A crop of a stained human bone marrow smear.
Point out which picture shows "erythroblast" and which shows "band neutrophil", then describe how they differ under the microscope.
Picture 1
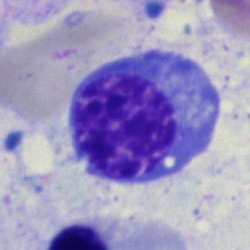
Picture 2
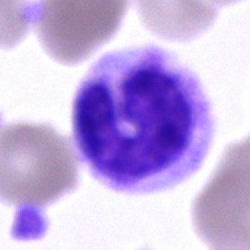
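The erythroblast is in picture 1; picture 2 holds the band neutrophil. Their outlines already differ a little: the erythroblast is a smooth oval, while the band neutrophil is round. In the band neutrophil the nucleus is folded, with a small pale cleft near its centre, and its chromatin stains dark purple and looks dense and clumped.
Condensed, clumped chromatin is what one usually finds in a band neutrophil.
The erythroblast, for its part, shows no nucleolus in its nucleus.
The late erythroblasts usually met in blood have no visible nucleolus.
Compare the cytoplasm next: the band neutrophil's is pale lilac with no vacuoles, whereas the erythroblast has one small clear round vacuole lying at the lower right edge of its nucleus. Just to the right of the erythroblast's nucleus there is also a paler zone in the cytoplasm, and no granules appear there. Around the band neutrophil, red cells lie close without overlapping it.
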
